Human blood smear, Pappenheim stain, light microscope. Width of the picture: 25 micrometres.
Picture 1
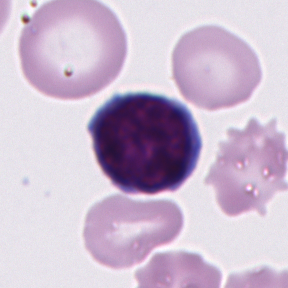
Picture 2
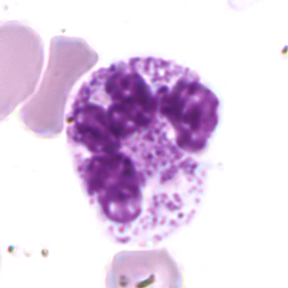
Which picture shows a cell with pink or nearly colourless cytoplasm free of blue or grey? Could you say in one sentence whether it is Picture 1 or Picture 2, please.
It is the cell of picture 2 whose cytoplasm is pink, salmon or almost colourless, without blue or grey.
